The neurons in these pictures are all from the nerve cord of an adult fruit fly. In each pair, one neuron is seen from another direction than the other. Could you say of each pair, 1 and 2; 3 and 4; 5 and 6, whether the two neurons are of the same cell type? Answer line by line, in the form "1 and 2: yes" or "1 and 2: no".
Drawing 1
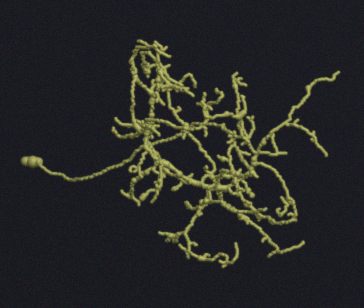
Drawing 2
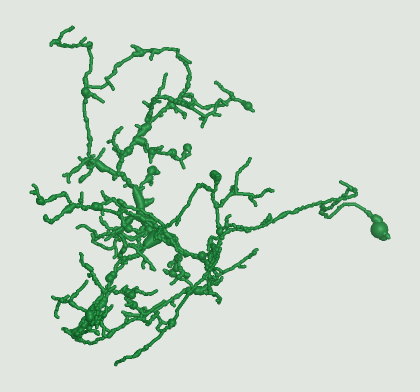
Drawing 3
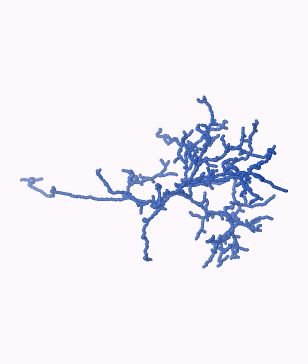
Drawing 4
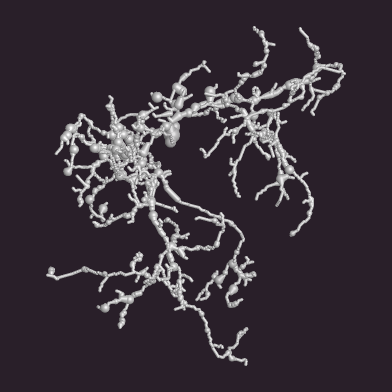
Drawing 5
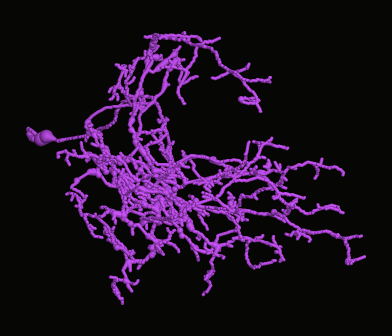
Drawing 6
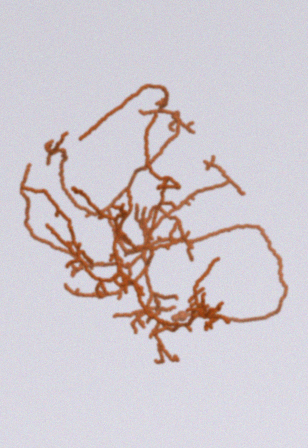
1 and 2: yes
3 and 4: yes
5 and 6: no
